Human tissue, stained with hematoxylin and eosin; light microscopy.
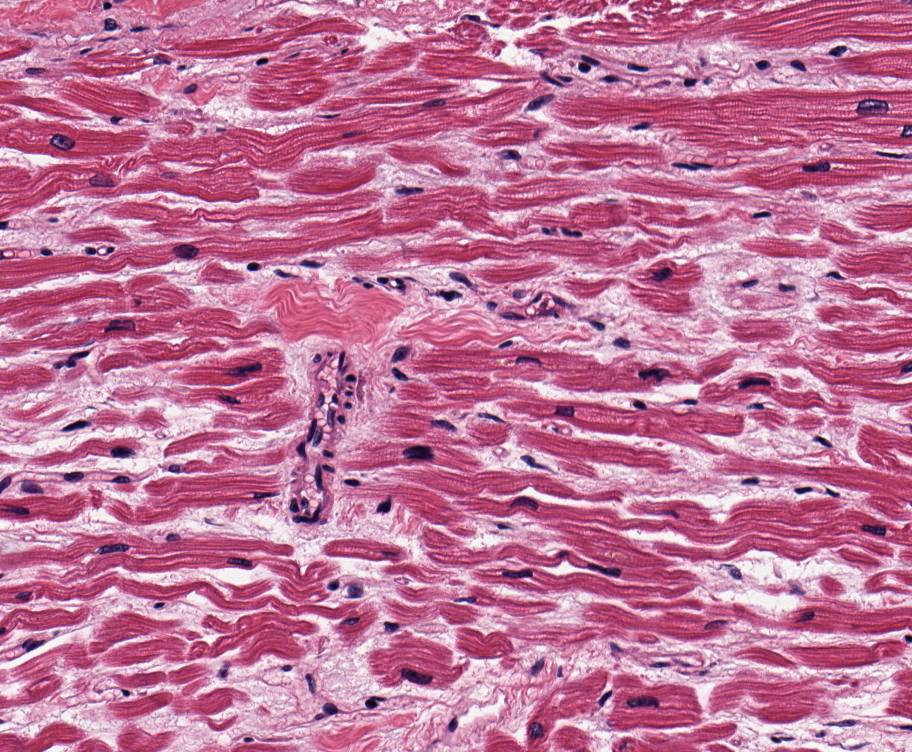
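Atrial appendage of the heart: most muscle fibres run roughly horizontally, branching and joining neighbours rather than lying as separate parallel cylinders. Oval nuclei lie within the fibres, not pressed against their edges. Between fibres, pale, loosely textured connective tissue with scattered small nuclei.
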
